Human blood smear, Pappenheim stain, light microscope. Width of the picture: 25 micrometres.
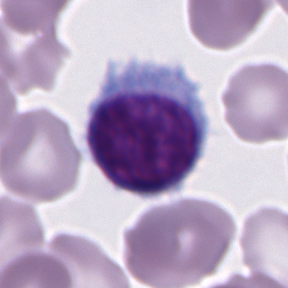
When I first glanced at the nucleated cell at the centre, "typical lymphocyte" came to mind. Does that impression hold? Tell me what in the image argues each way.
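Let me start with the edge: fine hair-like projections fringe the cytoplasm, most prominently along the upper edge of the cell. The cytoplasm is pale blue and shows no granules. The nucleus is round and about 9 micrometres across; its chromatin is dark purple and coarsely mottled, and I can't make out a distinct nucleolus. The red cells around it lie apart, none overlapping it.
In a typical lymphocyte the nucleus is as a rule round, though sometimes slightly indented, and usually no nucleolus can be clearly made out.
So the round nucleus and the lack of a nucleolus sit comfortably with typical lymphocyte and don't count against it.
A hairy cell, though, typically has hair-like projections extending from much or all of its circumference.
That fringe is what speaks for hairy cell here, and it is what moves me away from typical lymphocyte. My answer, then, is that this is a hairy cell, not a typical lymphocyte.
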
